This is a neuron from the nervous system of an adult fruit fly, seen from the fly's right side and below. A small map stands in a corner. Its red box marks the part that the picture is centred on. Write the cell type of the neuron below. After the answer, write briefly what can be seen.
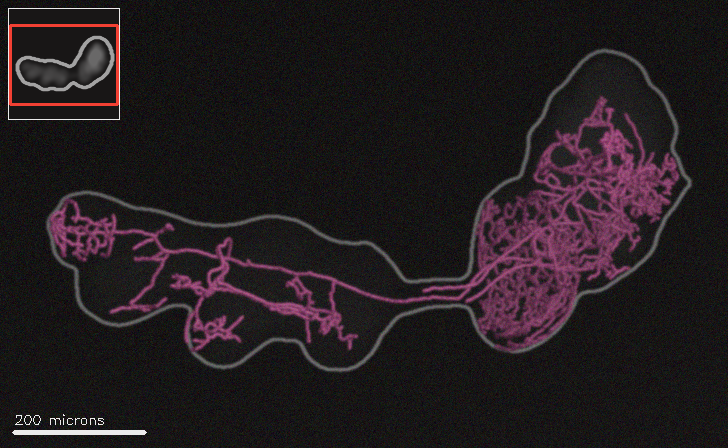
The cell type is DNc01. Its broad class is descending neuron. The cell body is at the upper right of the picture. From left to right in the picture it spans about 950 microns. Dozens of branch ends can be seen.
